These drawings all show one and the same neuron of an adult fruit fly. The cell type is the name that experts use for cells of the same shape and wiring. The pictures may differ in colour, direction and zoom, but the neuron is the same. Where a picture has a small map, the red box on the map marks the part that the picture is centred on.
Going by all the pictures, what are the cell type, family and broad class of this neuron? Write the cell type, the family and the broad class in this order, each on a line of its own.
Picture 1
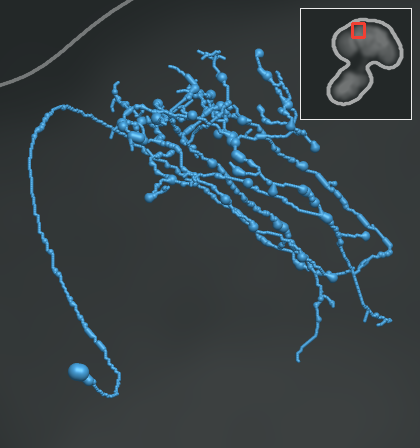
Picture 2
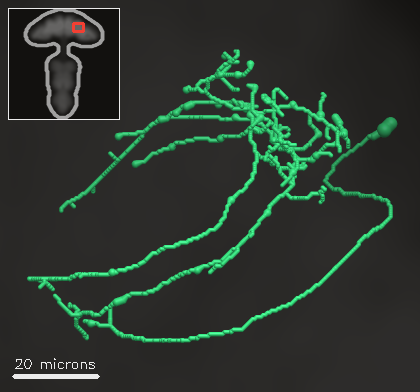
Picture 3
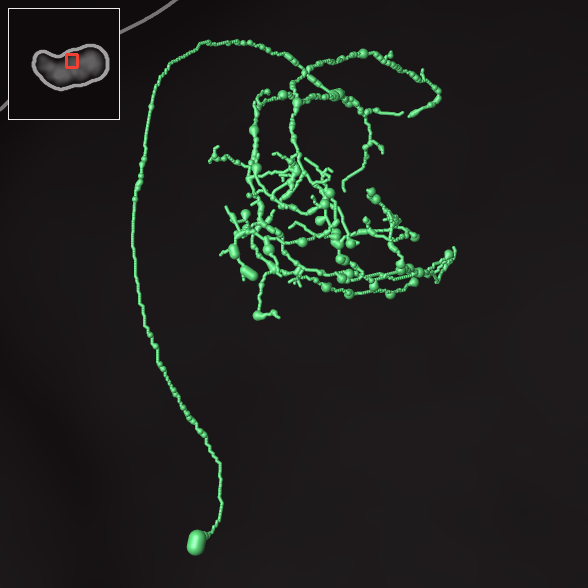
SLP081
hemilineage SLPav2
central-brain intrinsic neuron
